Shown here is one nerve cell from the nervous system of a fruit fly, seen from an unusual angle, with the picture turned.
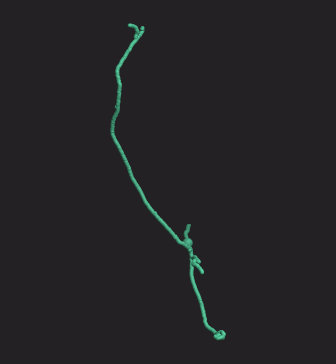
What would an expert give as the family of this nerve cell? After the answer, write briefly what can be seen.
Its family is called class mechanosensory proprioceptive. This is a sensory neuron ascending to the brain. In this view it is more than twice as tall as it is wide.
